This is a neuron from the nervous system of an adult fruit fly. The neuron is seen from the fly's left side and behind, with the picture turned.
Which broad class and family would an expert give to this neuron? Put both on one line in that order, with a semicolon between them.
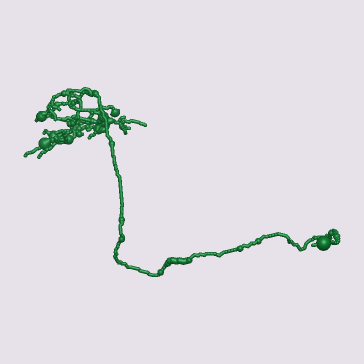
optic-lobe intrinsic neuron; Cm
